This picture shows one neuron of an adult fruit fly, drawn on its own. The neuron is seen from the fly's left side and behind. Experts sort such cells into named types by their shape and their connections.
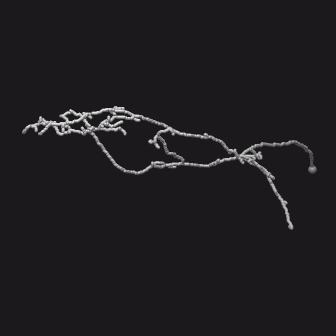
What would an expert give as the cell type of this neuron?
SMP223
